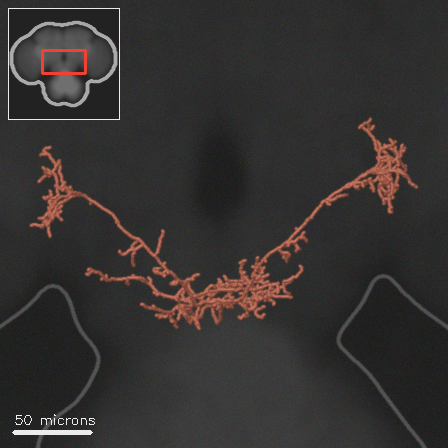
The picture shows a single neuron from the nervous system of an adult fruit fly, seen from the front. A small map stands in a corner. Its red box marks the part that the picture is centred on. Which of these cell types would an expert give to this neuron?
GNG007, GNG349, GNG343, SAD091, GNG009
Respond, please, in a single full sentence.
This neuron has been assigned cell type GNG343.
